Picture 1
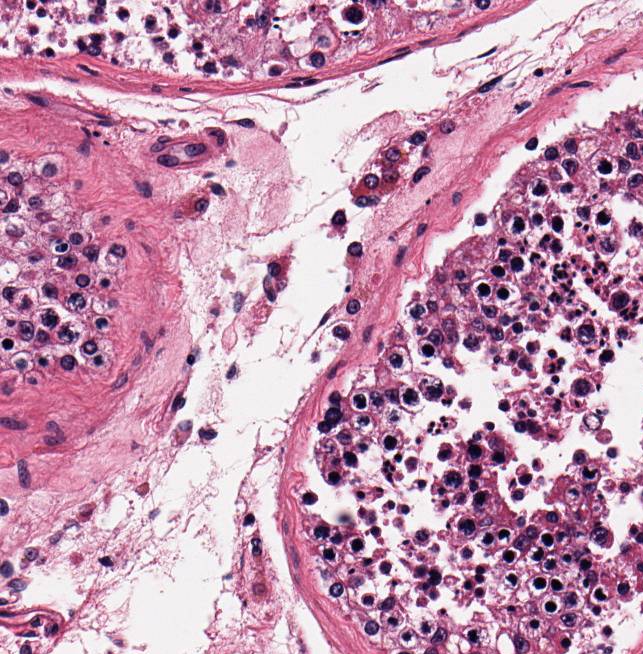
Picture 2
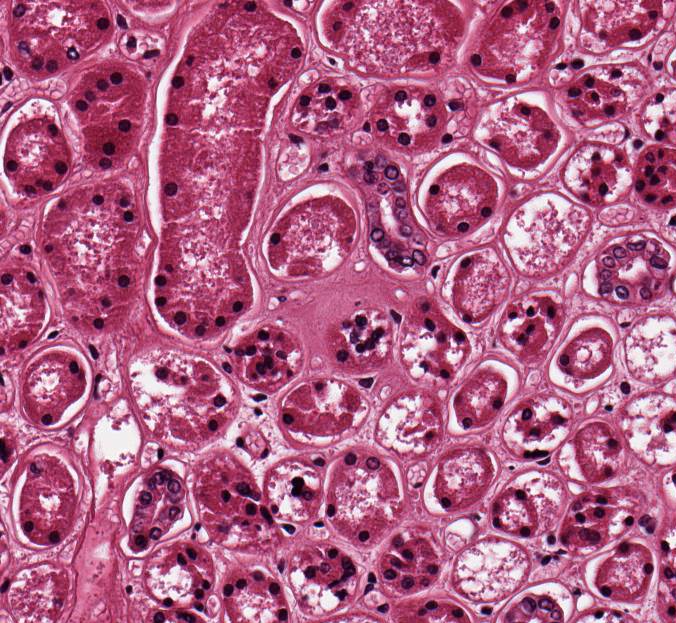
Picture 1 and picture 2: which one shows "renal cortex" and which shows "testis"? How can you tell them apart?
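Testis is the subject of picture 1, renal cortex of picture 2. Units: the testis field holds parts of three rounded tubular units, a large one on the right, one on the left and one along the top edge, whereas the renal cortex is packed with closely set tubules, mostly cut across as round or oval profiles. Walls and lining: the left testis unit has a thick wall of pink fibrous tissue in concentric layers with scattered elongated nuclei; most renal tubules are lined by cells with abundant, deeply eosinophilic granular cytoplasm, their small round dark nuclei set toward the tubule's outer edge. Spaces: in the testis, pale loose stroma with wispy fibres, scattered small cells and much white empty space runs through the centre, and white clefts split the right unit's cells into irregular islands; many renal tubule centres hold pale, fluffy, vacuolated material.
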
